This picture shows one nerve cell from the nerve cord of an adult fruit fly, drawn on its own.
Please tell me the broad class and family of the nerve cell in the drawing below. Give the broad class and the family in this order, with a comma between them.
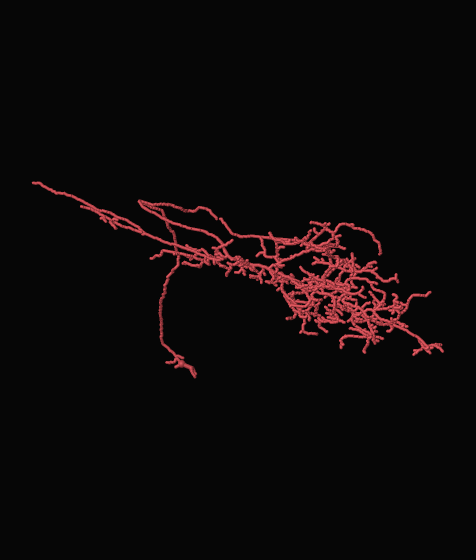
nerve-cord intrinsic neuron, hemilineage 02A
